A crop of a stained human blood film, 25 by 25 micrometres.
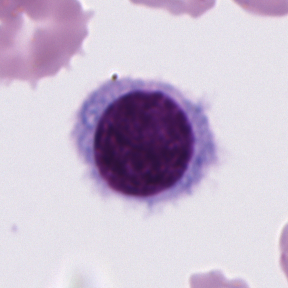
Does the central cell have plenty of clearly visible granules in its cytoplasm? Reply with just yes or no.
No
